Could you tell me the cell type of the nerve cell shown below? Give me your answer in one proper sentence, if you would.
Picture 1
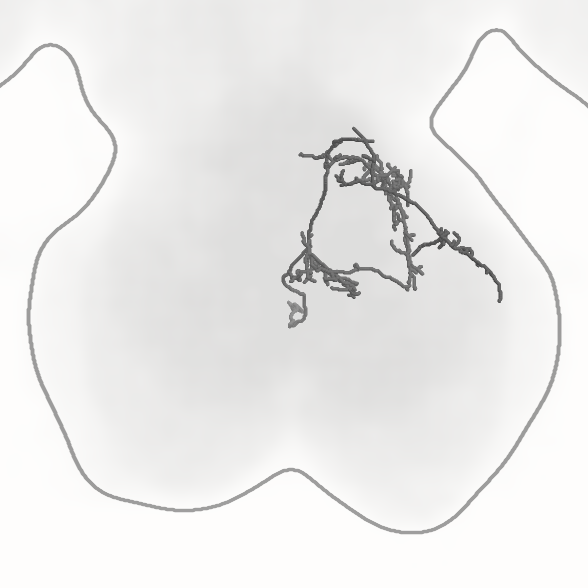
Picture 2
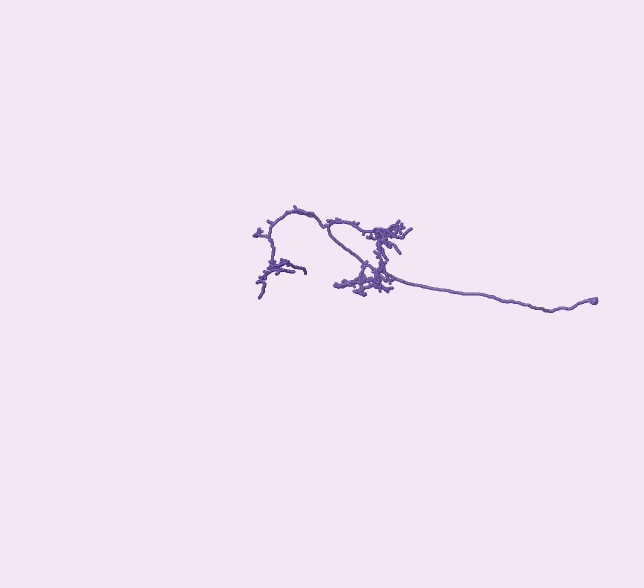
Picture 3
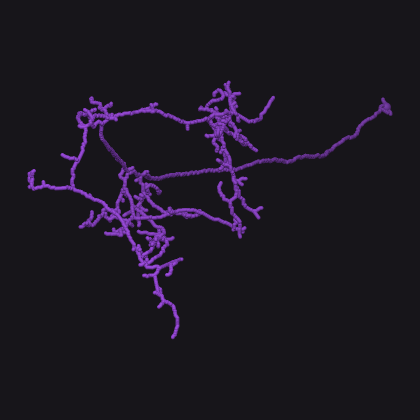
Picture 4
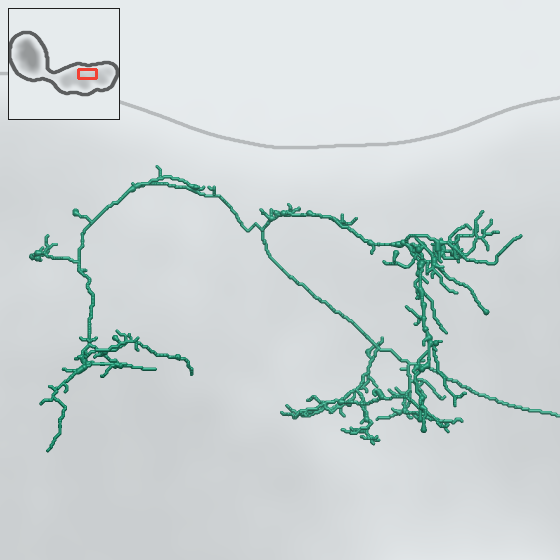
It is as IN06B064 that this nerve cell is typed.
